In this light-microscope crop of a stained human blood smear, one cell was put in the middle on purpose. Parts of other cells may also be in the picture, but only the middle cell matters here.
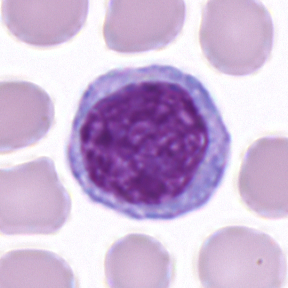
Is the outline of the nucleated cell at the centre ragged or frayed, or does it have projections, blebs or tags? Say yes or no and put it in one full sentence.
No, no projections, blebs or ragged parts break the cell's outline.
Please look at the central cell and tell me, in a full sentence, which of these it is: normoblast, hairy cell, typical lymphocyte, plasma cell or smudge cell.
Located at the centre of the crop is a plasma cell.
